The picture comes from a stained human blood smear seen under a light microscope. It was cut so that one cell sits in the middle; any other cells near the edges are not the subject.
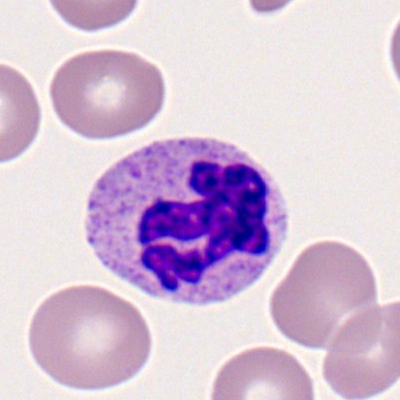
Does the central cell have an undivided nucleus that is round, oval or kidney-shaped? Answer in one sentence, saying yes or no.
No, the nucleus is made up of distinct lobes rather than one piece.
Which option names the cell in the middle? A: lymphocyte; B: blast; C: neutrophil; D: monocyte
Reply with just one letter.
C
